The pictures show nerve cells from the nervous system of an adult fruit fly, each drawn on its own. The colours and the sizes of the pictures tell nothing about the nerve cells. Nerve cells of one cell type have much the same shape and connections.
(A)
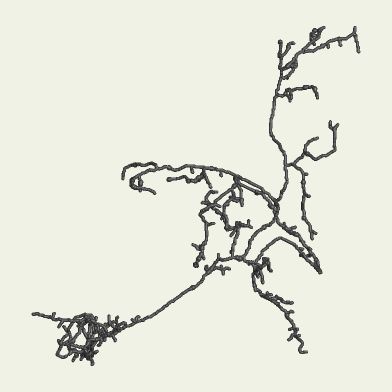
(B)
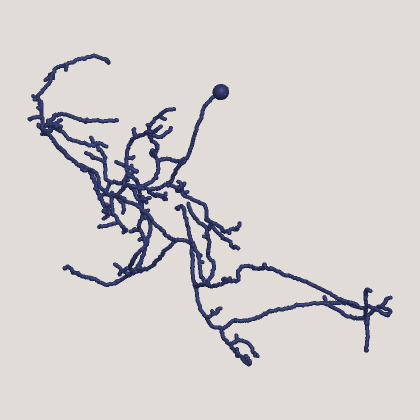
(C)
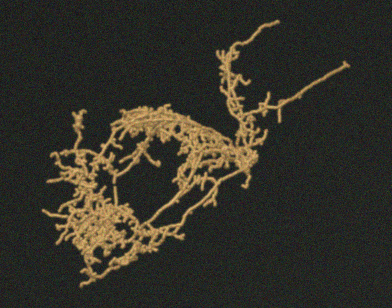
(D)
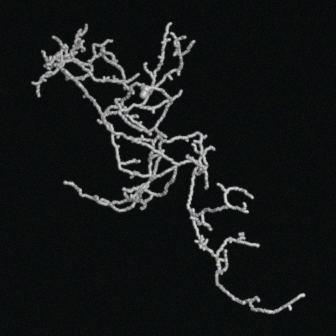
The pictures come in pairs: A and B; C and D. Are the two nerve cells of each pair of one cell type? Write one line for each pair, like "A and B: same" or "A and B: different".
A and B: different
C and D: different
